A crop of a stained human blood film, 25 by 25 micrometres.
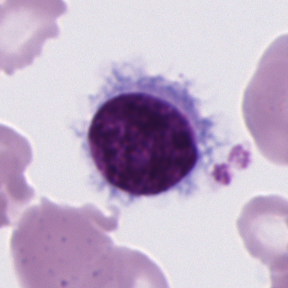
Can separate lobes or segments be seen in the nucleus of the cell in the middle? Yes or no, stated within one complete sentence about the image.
No, the nucleus of the cell is a single undivided, compact round, oval or kidney-shaped mass.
